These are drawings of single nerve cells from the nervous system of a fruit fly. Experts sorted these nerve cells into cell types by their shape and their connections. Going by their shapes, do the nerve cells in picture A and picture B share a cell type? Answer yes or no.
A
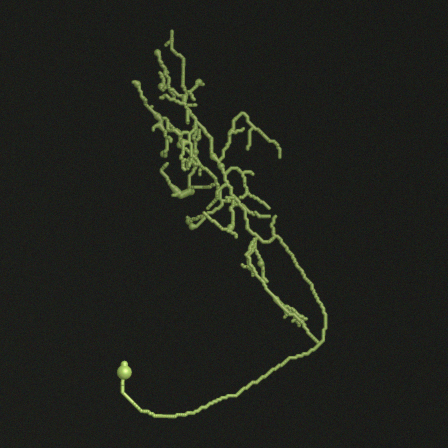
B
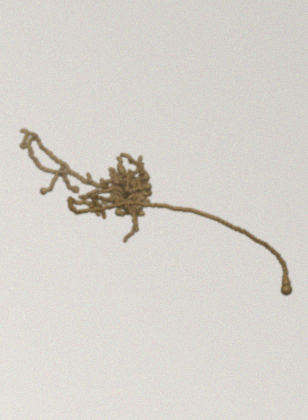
no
